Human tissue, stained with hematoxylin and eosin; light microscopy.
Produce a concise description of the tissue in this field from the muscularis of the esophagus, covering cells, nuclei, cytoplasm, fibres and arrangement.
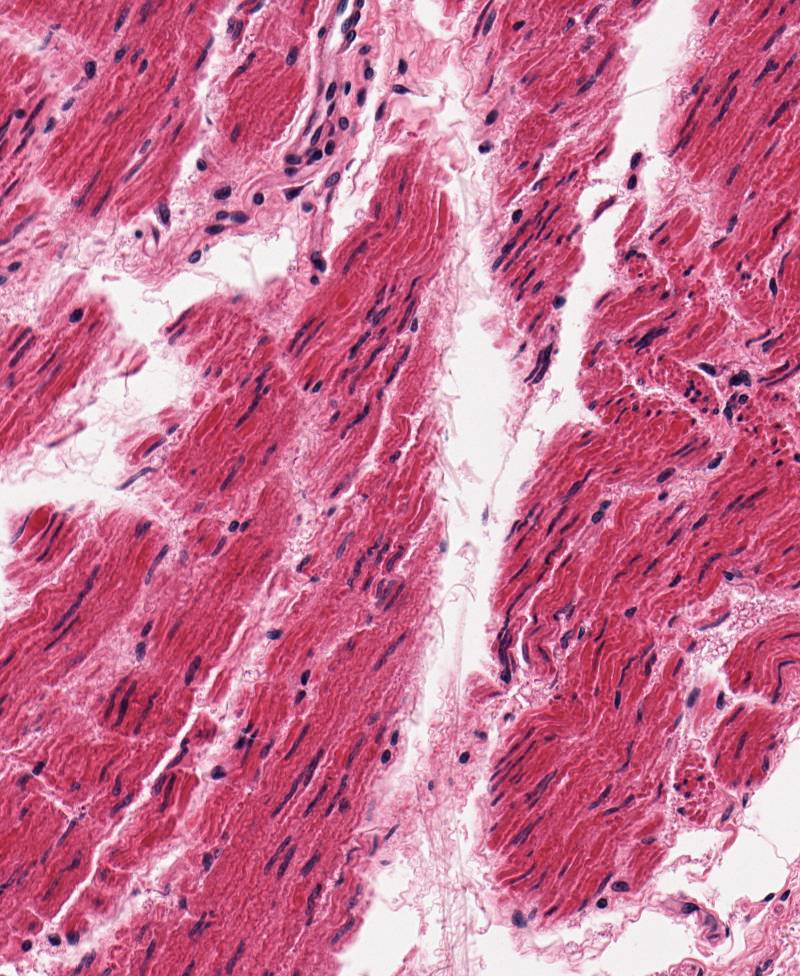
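The muscle cells contain elongated, cigar-shaped, dark purple nuclei lying within the cells. Their cytoplasm is deep pink and lacks cross-striations. Between the muscle bundles lies pale pink, loose connective tissue carrying scattered small oval nuclei, most plentiful near the top, centre-left. No epithelium or glands are present in any part of the field.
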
